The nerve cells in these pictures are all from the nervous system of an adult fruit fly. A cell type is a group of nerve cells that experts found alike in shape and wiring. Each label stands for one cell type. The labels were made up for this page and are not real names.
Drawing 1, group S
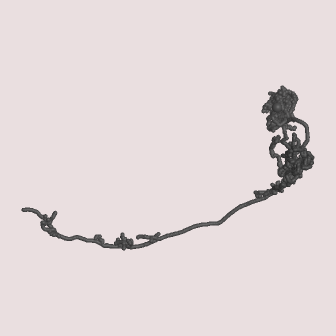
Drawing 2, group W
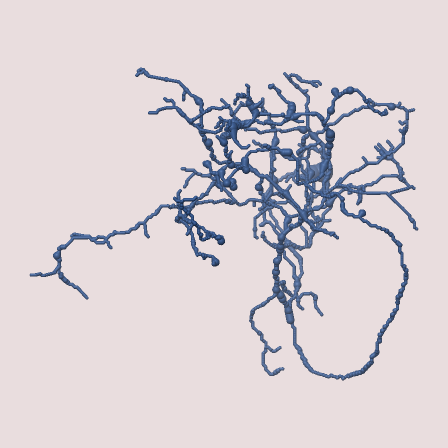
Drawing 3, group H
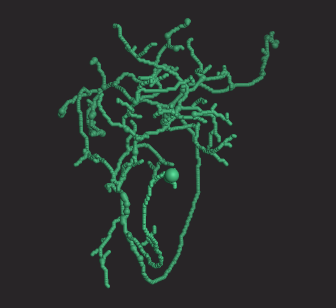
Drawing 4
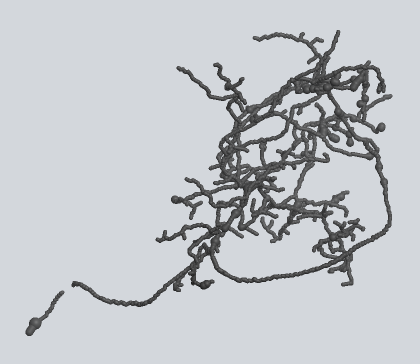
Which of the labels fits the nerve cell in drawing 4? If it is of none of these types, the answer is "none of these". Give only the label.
none of these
